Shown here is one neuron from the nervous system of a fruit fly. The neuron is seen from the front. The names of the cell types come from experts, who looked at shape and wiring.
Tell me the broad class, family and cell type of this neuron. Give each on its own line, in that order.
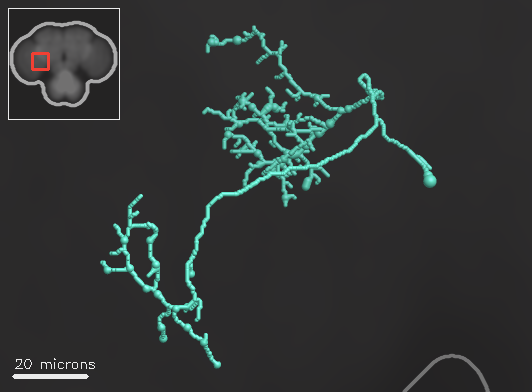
optic-lobe intrinsic neuron
MeLo
MeLo11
